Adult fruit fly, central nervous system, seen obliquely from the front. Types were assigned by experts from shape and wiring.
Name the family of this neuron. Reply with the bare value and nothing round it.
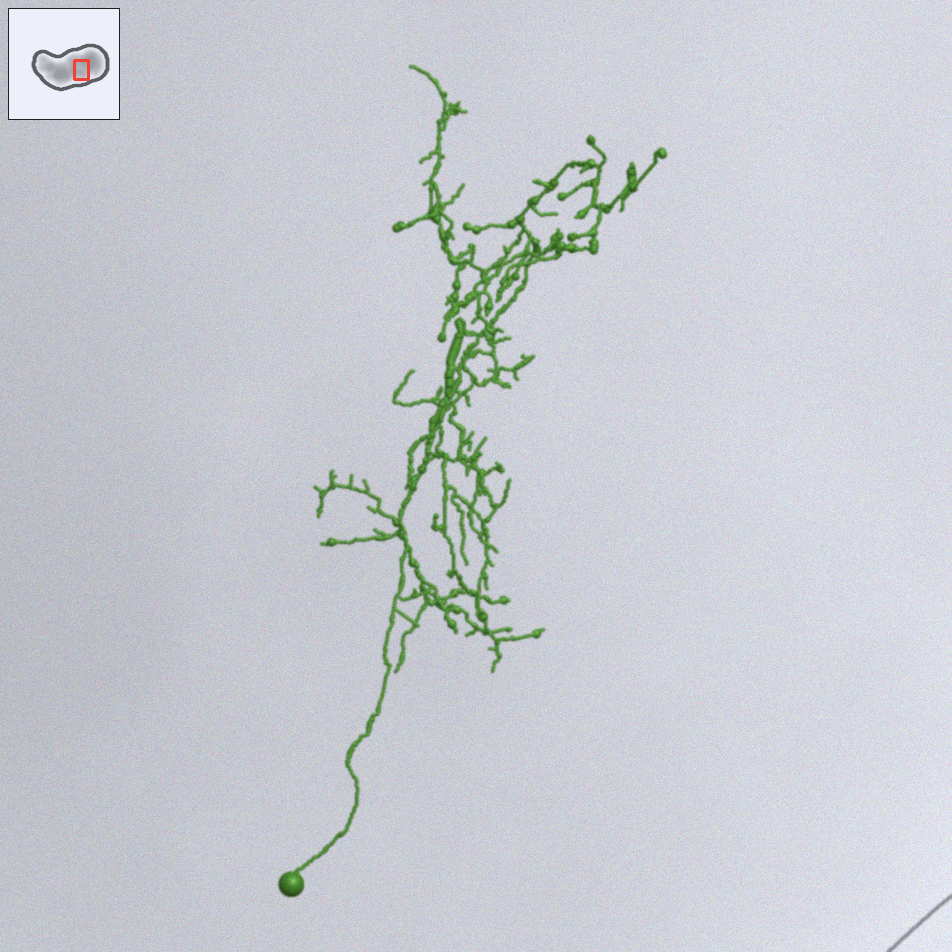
hemilineage FLAa1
